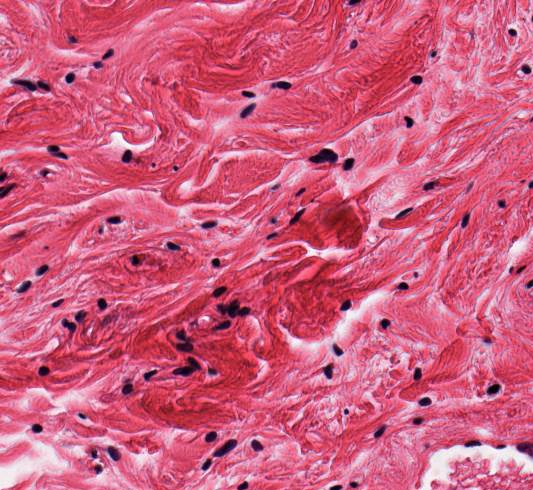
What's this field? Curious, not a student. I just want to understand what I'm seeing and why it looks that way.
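Dense connective tissue makes up this field. Densely packed eosinophilic fibre bundles interlace in varying directions, separated by narrow pale clefts. The fibres within the bundles are wavy; the nuclei are small, dark and elongated to oval.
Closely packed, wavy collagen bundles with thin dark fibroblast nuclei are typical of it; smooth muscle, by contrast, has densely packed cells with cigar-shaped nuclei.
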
